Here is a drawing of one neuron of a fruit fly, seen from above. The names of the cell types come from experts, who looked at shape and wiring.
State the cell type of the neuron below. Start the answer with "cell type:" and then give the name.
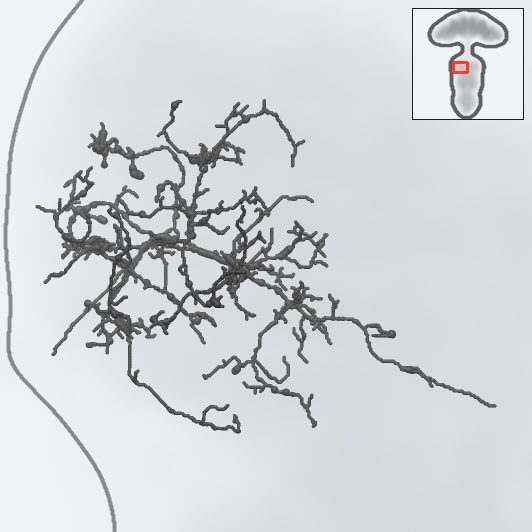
cell type: IN20A.22A009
